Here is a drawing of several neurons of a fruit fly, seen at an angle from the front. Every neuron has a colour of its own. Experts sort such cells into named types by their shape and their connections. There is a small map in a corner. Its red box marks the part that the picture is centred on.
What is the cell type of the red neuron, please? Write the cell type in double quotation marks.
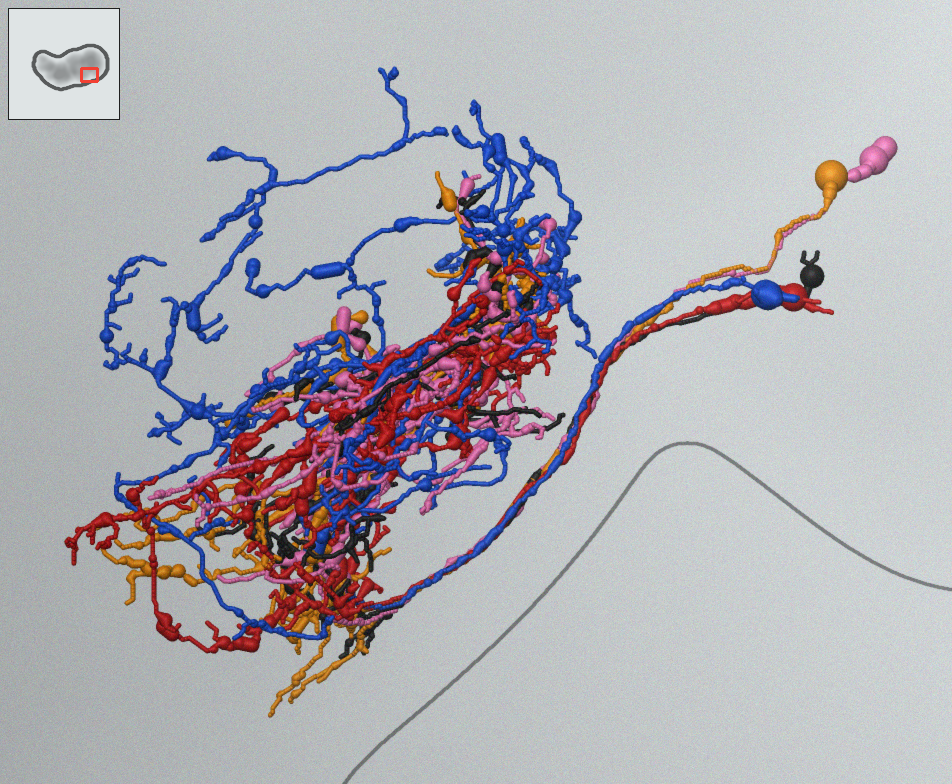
"GNG377"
